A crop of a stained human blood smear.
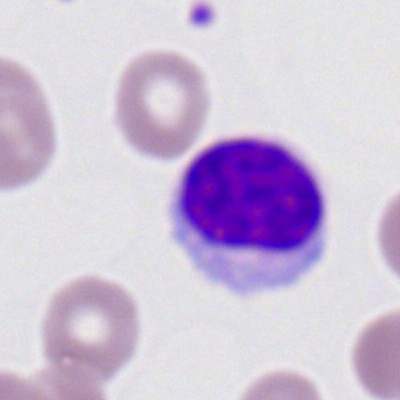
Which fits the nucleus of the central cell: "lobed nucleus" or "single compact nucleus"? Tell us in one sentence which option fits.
In this cell, the nucleus forms one compact round, oval or kidney-shaped piece.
